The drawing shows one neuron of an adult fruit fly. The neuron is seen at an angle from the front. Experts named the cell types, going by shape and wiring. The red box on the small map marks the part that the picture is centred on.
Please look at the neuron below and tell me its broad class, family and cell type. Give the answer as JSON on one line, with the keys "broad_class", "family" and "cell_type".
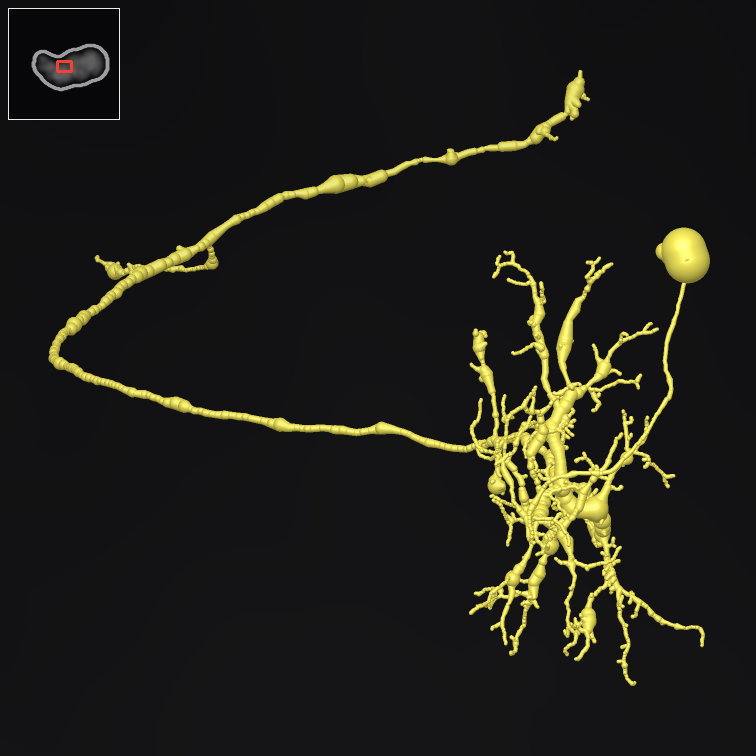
{"broad_class": "optic-lobe intrinsic neuron", "family": "TmY", "cell_type": "TmY3"}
